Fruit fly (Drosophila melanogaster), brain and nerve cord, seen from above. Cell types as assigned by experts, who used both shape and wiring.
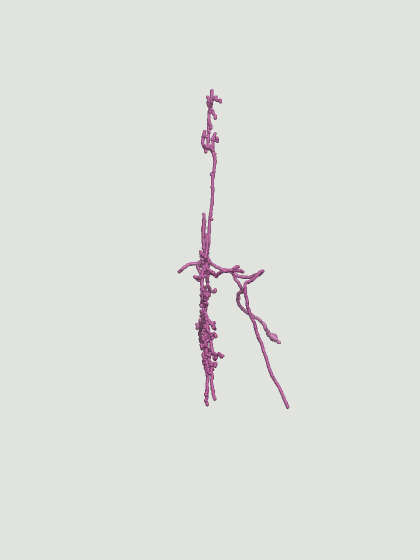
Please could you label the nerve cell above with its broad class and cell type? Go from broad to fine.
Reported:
efferent neuron of the nerve cord; ENXXX226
